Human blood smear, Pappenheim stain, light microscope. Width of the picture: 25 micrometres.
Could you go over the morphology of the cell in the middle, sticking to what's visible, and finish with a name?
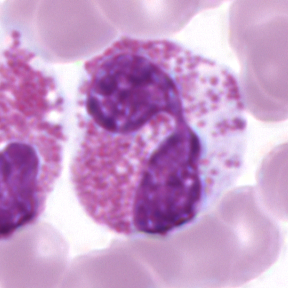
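Two nuclear lobes, one in the upper left of the cell, the other in the lower right. Chromatin dark purple, coarsely clumped; no nucleoli visible in either lobe. Cut off at the left edge of the picture, another cell is filled with similar reddish granules. Central cell: eosinophil.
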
